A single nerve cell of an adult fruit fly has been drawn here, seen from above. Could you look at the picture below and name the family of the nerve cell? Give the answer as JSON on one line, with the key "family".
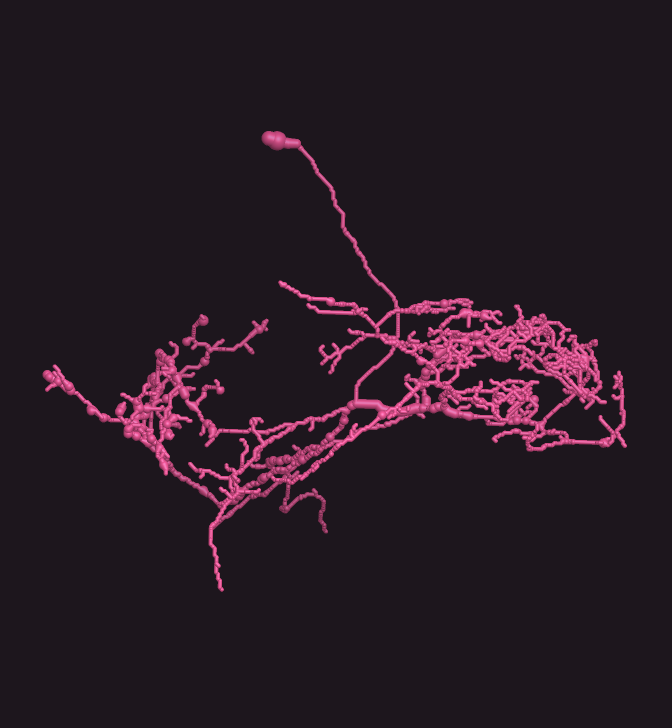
{"family": "hemilineage AOTUv4_dorsal"}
